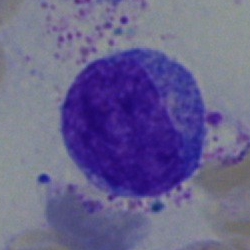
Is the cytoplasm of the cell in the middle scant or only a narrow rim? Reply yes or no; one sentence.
Yes, scant cytoplasm surrounds the nucleus of this cell.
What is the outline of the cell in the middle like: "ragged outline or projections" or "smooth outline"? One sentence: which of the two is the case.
The edge of the cell is smooth and even.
